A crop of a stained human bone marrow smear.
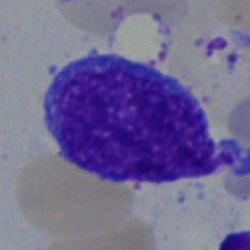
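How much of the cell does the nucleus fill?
Most of it.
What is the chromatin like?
Finely stippled, with many small paler dots.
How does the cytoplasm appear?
As a thin, deep blue rim, most visible along the upper-left edge.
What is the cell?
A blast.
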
